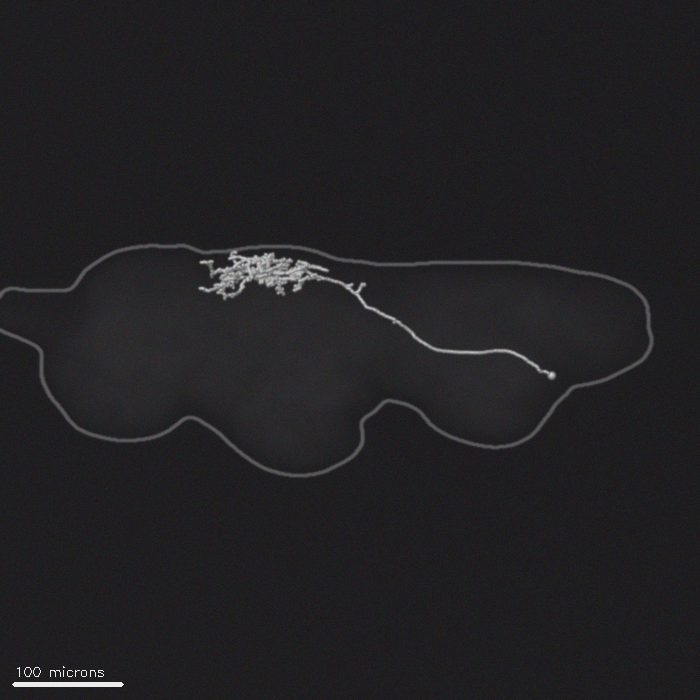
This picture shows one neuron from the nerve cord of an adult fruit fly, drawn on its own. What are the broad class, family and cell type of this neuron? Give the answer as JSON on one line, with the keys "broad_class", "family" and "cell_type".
{"broad_class": "nerve-cord intrinsic neuron", "family": "hemilineage 06B", "cell_type": "IN06B066"}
